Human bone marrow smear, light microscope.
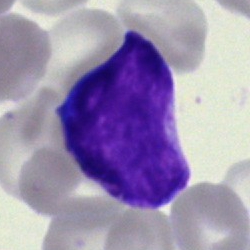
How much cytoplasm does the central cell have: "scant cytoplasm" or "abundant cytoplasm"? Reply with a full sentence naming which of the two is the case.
Its nucleus occupies most of the cell.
